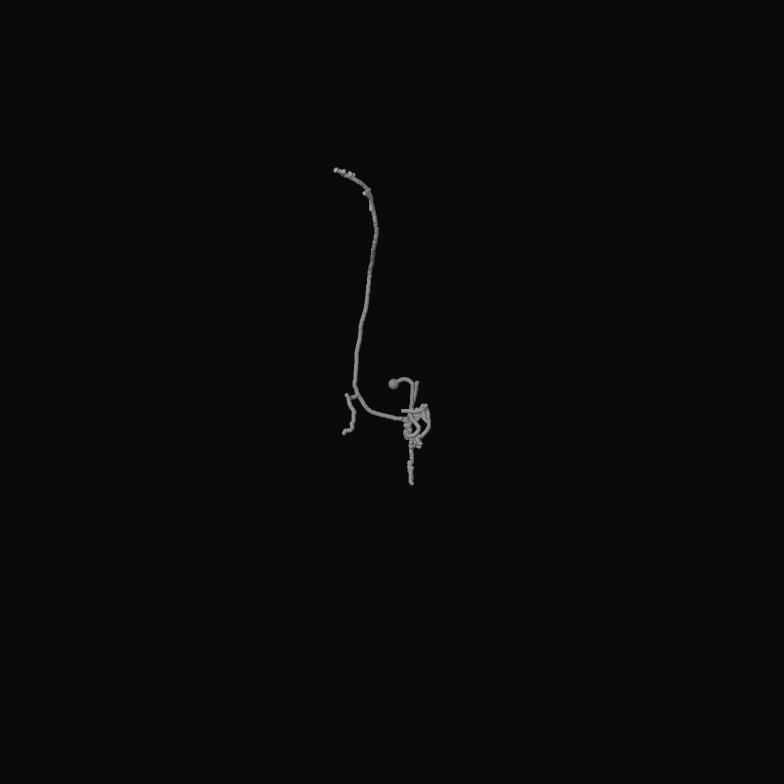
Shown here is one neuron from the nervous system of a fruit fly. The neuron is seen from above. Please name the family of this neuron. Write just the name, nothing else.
hemilineage 07B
